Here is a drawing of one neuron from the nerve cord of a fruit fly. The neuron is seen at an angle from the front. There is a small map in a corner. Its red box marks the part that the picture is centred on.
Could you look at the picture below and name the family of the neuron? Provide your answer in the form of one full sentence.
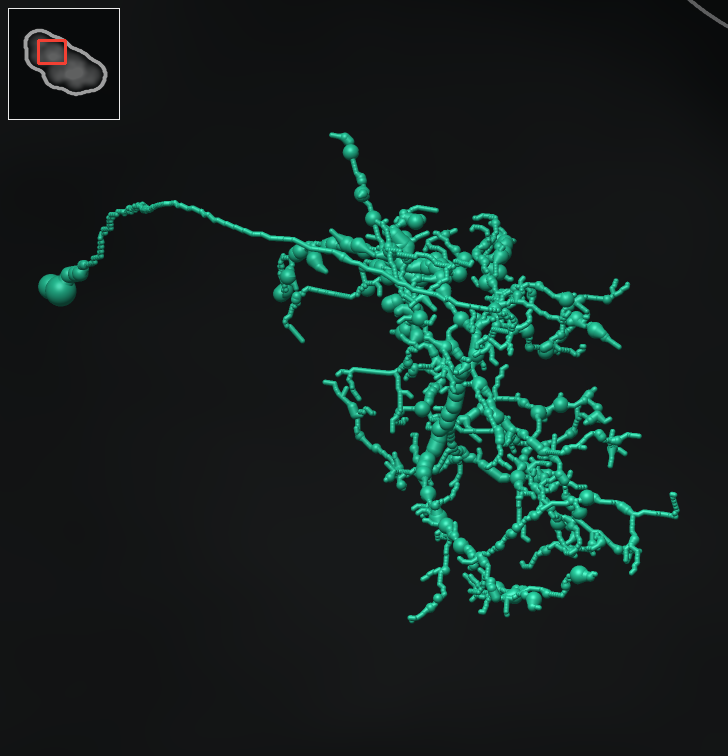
The neuron is recorded as family hemilineage 21A.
